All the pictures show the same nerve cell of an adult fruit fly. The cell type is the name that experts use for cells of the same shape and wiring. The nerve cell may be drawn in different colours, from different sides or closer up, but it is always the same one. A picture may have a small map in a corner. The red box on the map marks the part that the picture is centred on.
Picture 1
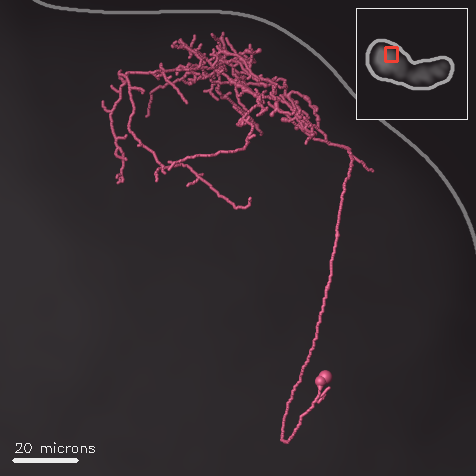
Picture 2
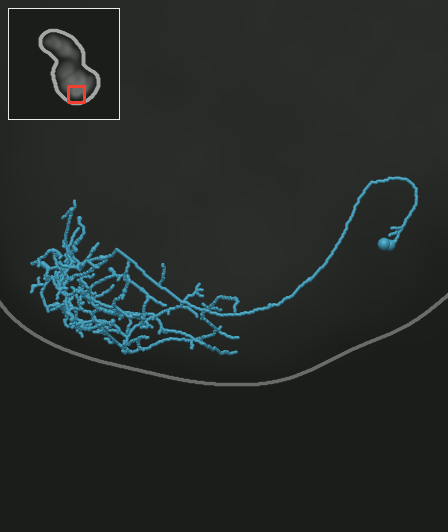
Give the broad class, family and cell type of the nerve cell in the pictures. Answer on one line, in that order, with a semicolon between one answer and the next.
central-brain intrinsic neuron; hemilineage SLPav2; CB1352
